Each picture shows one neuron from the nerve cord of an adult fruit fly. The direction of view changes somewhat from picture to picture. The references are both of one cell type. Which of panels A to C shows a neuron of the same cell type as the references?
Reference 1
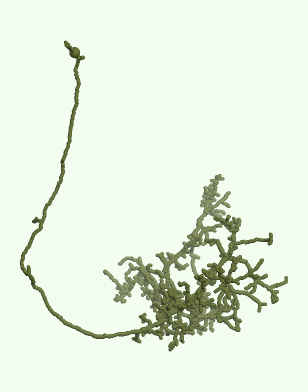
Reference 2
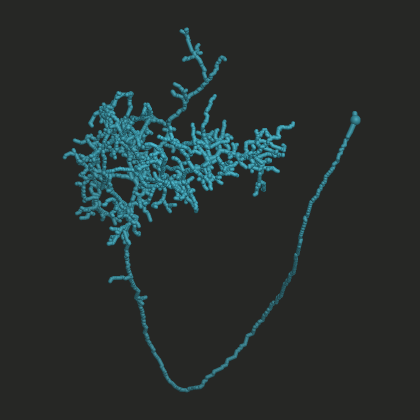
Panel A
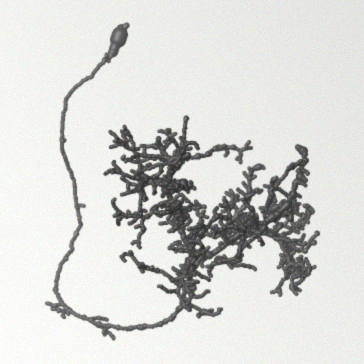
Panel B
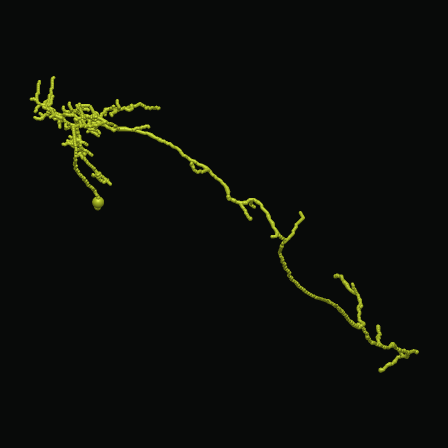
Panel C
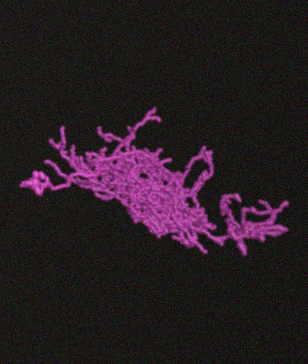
A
